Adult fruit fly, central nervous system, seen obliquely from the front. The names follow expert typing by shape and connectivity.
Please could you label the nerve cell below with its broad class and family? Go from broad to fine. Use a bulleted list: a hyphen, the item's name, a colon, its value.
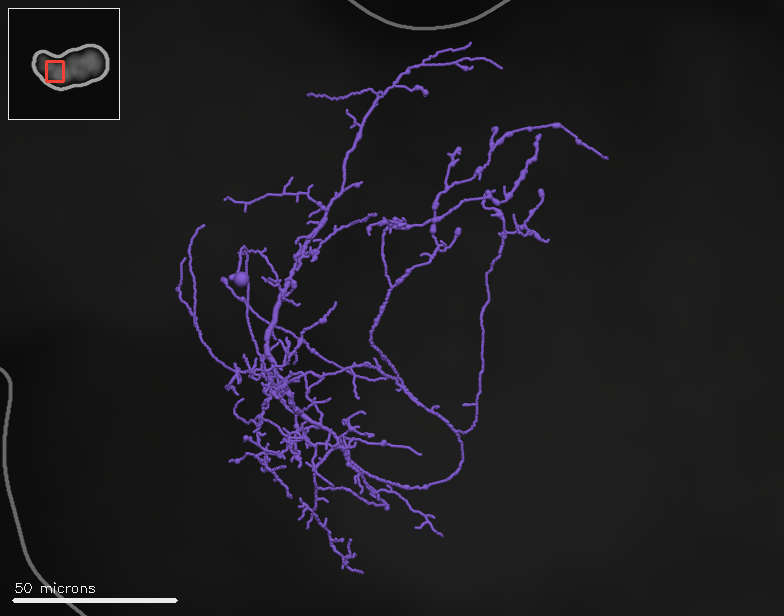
- broad class: nerve-cord intrinsic neuron
- family: hemilineage 17A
